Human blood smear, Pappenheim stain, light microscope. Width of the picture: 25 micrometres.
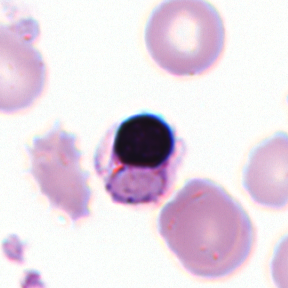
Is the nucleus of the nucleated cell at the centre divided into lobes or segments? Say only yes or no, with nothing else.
No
